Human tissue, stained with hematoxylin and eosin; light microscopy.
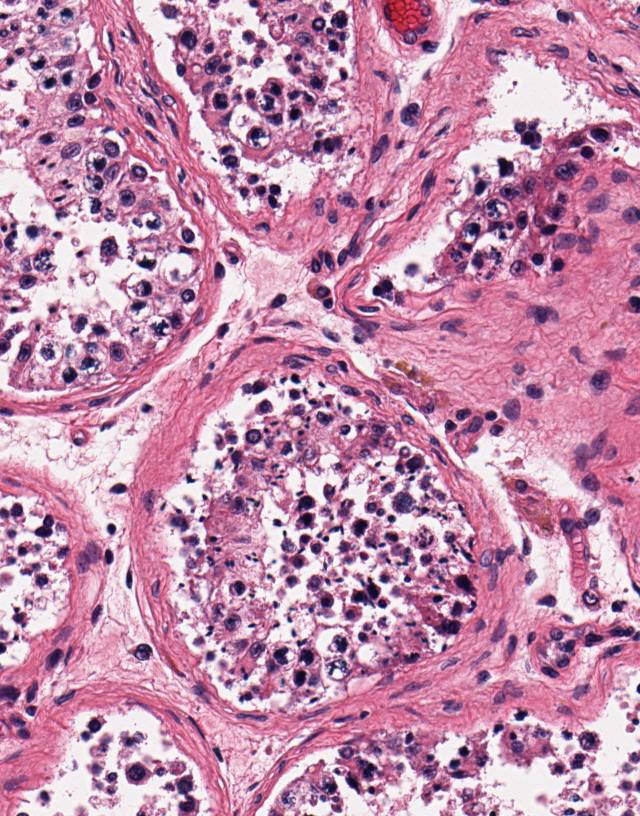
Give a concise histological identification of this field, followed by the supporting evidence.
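That's seminiferous tubule you're looking at; each one is bounded by a thick wall of concentric pink fibrous layers holding flattened spindle-shaped nuclei. The central tubule is full of loosely scattered, detached cells, many with small, dark, shrunken nuclei. Between the tubules at the centre and left, the stroma is pale, loose and wispy, and a small vessel at top centre is packed with red blood cells.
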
